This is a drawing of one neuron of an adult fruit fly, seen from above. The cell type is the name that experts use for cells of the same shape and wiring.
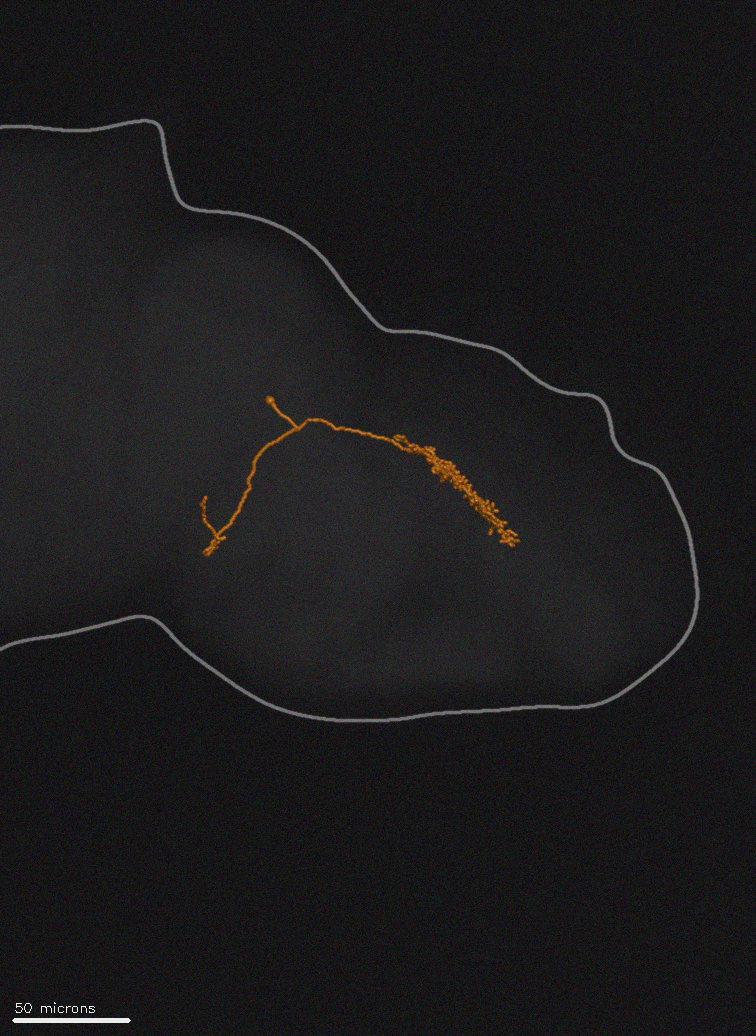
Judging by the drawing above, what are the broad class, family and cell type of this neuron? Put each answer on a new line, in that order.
visual projection neuron
MeVP
MeVP3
